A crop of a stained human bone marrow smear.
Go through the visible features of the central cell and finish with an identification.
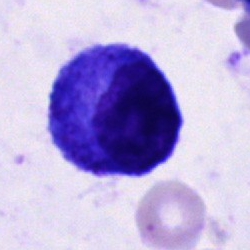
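A curved line divides the cell into a paler left part and a darker right part. Fine dark stippling covers its surface. No clear vacuoles are seen, and no distinct nucleolus can be picked out within the dark staining. It is a promyelocyte.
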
